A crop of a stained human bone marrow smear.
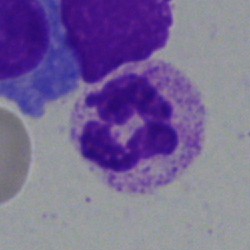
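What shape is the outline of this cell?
It is round.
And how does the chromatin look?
Dense and dark purple.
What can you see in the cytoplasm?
Fine violet granules scattered throughout, and no vacuoles.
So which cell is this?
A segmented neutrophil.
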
